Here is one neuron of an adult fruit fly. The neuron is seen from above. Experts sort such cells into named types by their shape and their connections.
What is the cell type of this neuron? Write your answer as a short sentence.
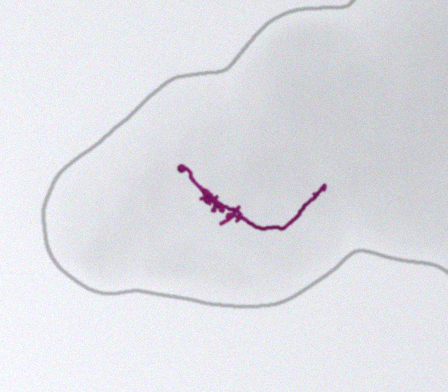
The cell type is Tm20.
